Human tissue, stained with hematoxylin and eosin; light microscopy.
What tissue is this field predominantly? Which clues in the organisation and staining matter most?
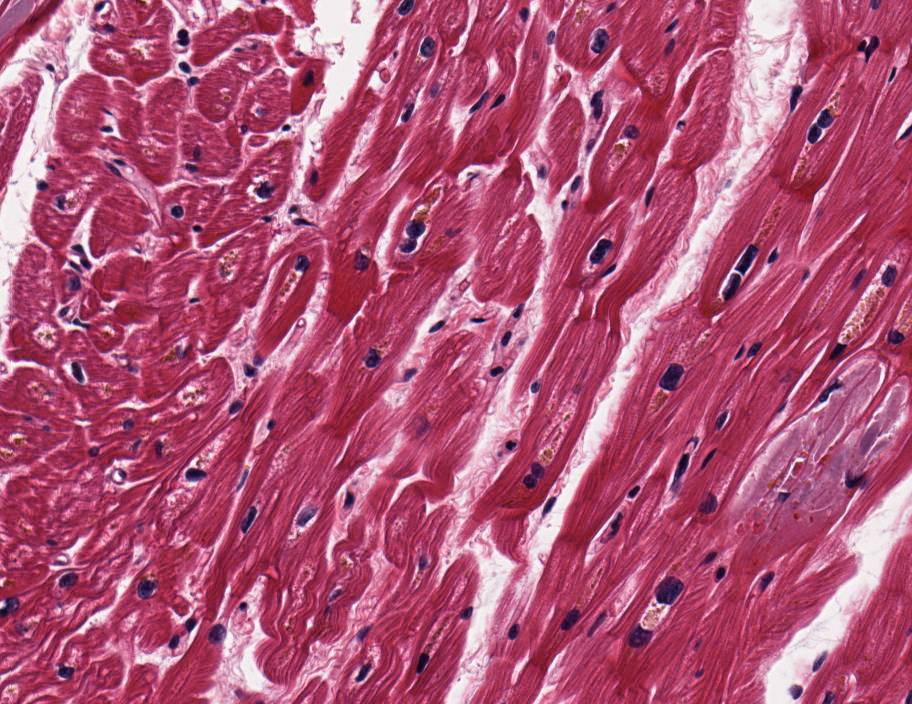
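Myocardium makes up the field. Its muscle fibres branch and join their neighbours instead of lying as separate parallel strands, and their nuclei sit centrally.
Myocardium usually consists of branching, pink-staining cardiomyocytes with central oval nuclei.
The cytoplasm is deep pink with fine lengthwise fibrils.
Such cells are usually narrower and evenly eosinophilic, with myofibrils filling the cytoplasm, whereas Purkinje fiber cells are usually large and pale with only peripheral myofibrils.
Golden-brown granules collect at the ends of many muscle nuclei.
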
